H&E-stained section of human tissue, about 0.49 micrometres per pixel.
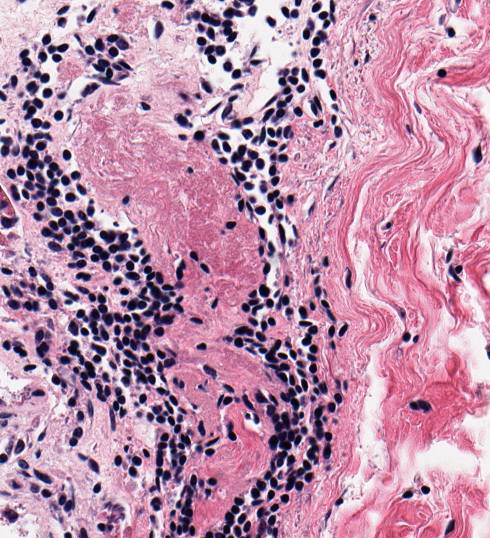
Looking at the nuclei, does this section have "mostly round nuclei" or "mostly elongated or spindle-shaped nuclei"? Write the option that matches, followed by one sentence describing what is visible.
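Mostly round nuclei. The crowded cells are lymphocytes with small, round, very dark nuclei and scant cytoplasm.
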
